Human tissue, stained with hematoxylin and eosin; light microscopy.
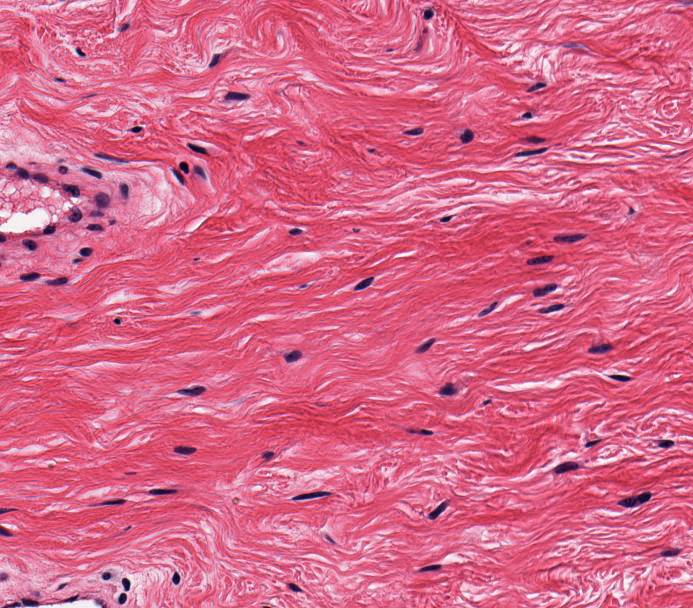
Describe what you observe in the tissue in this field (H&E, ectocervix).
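Almost the whole field is dense, wavy pink collagen bundles, running mostly from left to right. Fibroblasts are few, scattered singly between the bundles, and their nuclei are dark, slender and elongated, lined up parallel to the fibres.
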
